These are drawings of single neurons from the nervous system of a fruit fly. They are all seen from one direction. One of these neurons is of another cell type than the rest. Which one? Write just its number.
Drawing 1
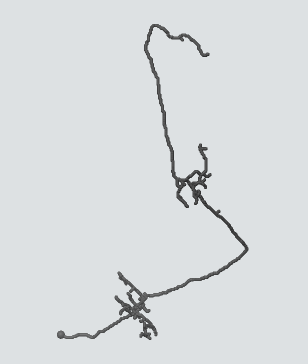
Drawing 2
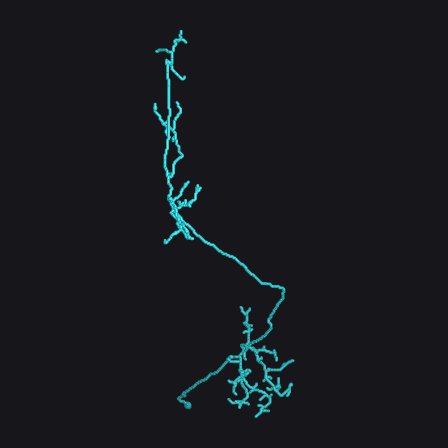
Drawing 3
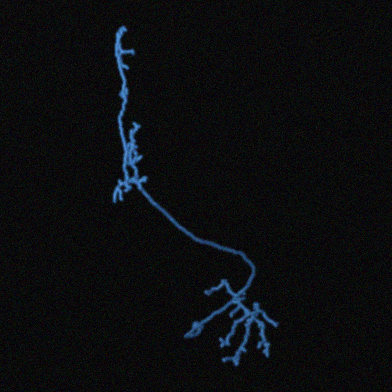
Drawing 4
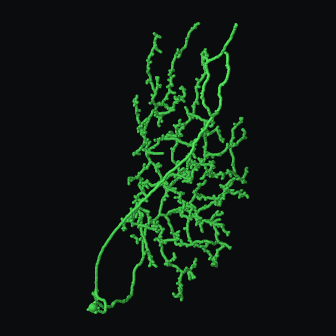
4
